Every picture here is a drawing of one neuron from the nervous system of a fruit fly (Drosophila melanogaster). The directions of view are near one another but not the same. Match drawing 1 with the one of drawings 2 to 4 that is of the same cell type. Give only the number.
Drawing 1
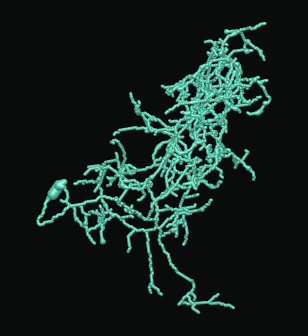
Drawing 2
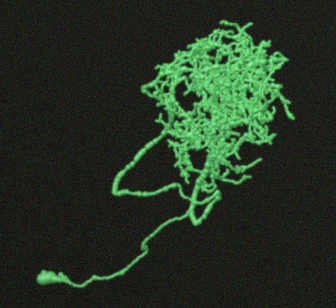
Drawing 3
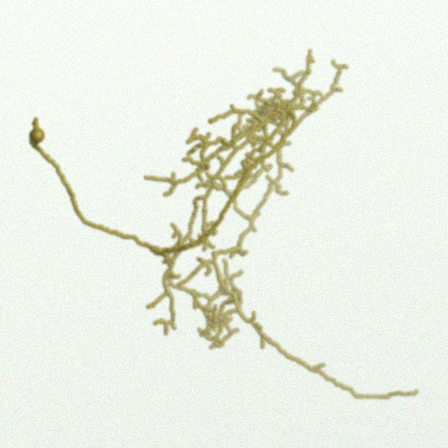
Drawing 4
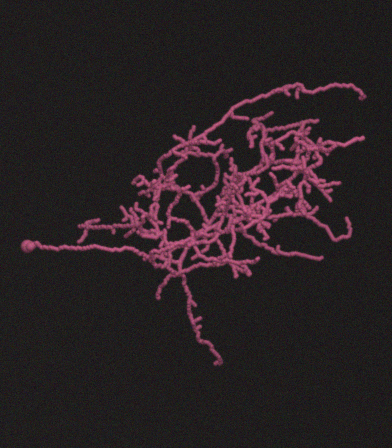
4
